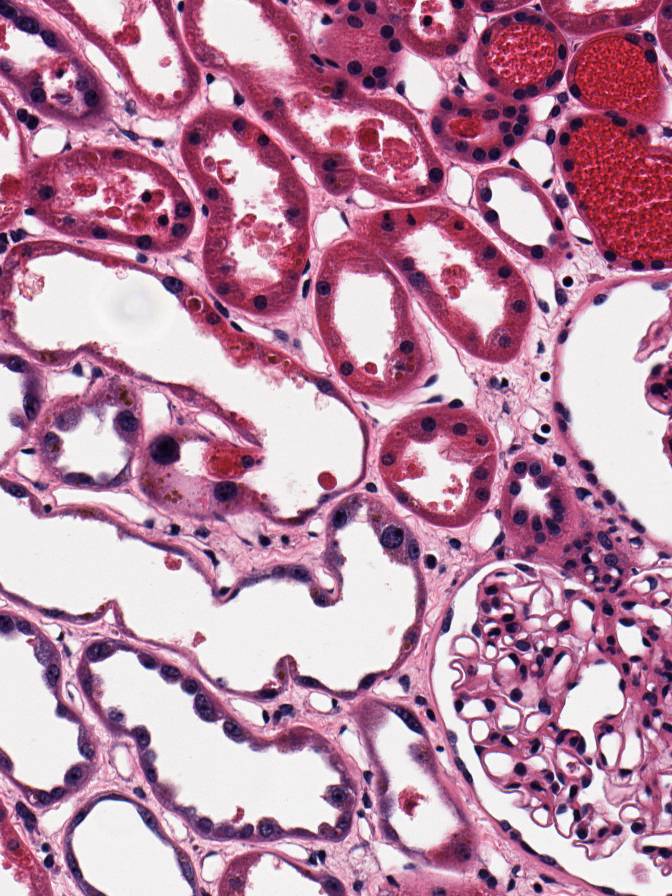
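Renal cortex: tubules in the upper half lined by cuboidal cells with pink cytoplasm and round dark nuclei. At the upper right, round profiles tightly packed with red blood cells. Between the tubules, scant, pale, loose interstitium with few cells. No fat cells anywhere in this renal cortex.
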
